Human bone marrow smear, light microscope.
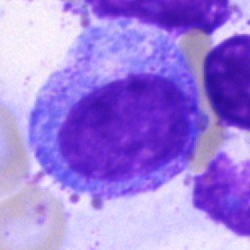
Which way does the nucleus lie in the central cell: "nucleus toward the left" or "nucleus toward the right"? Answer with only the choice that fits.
Nucleus toward the right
